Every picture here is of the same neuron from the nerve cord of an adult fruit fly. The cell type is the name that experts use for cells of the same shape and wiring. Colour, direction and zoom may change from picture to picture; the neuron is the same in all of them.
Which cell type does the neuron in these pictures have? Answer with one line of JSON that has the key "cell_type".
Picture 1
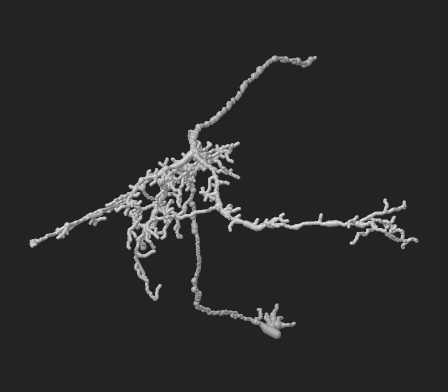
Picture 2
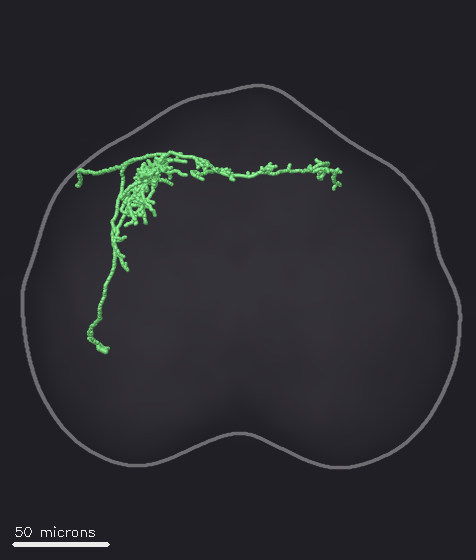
{"cell_type": "SNta03"}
